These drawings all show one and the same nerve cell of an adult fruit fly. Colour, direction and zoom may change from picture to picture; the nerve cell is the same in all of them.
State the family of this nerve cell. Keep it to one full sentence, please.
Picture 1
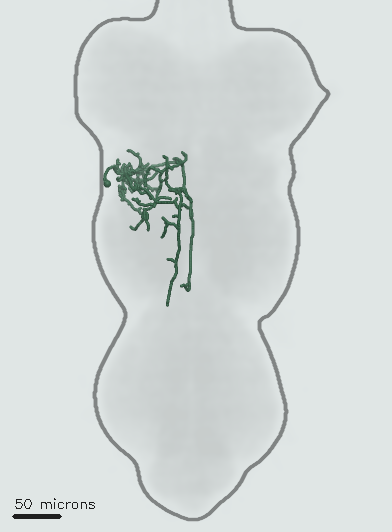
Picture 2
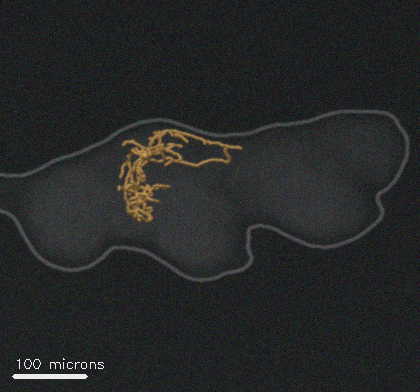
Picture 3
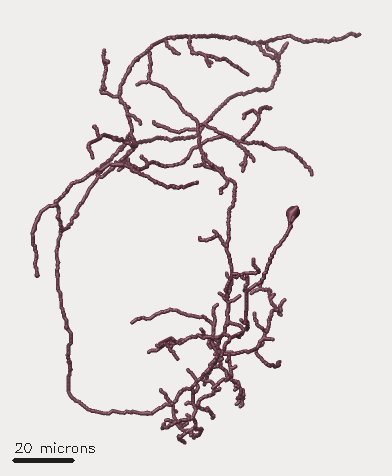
The nerve cell here is of family hemilineage 17A.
